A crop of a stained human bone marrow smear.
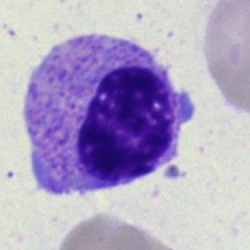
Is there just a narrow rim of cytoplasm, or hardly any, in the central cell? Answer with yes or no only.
No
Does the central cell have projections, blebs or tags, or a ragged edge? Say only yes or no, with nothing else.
Yes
